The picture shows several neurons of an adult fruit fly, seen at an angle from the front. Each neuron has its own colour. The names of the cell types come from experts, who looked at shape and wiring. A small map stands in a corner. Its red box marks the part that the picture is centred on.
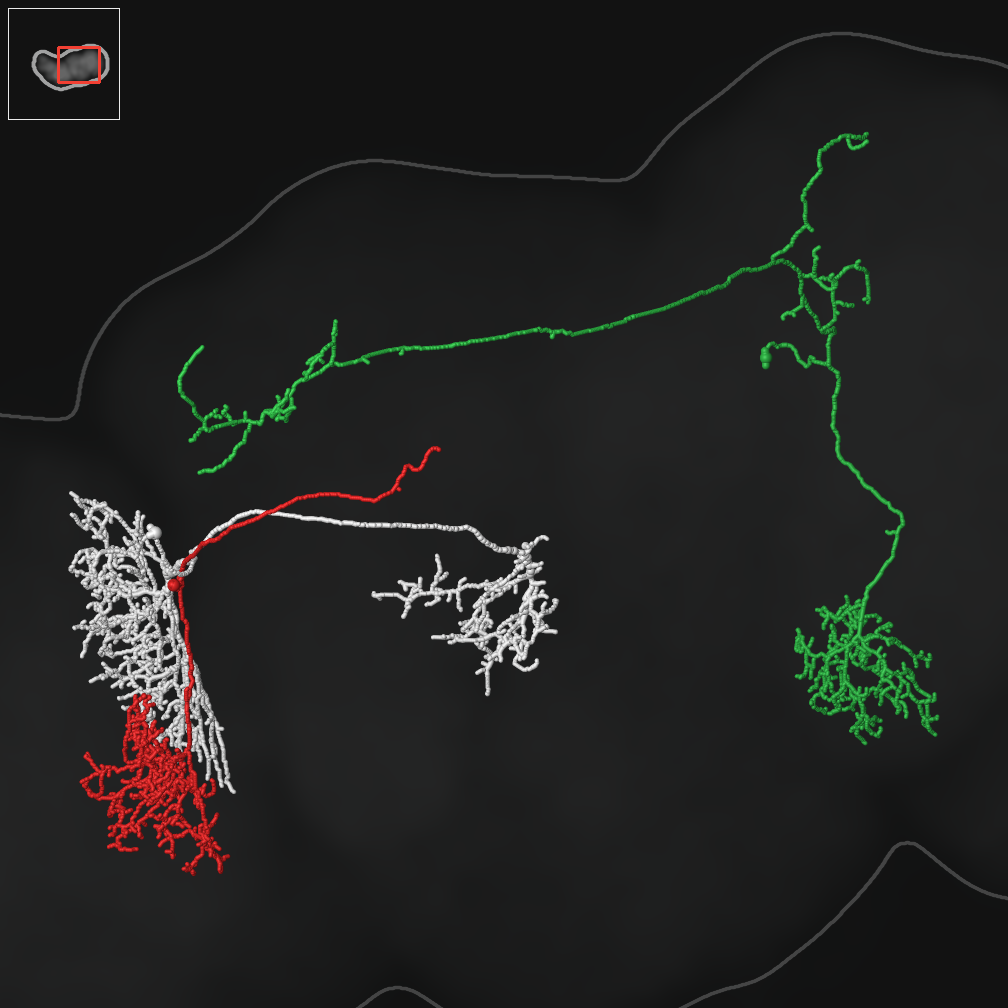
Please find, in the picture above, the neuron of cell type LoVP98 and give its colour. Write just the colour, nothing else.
green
